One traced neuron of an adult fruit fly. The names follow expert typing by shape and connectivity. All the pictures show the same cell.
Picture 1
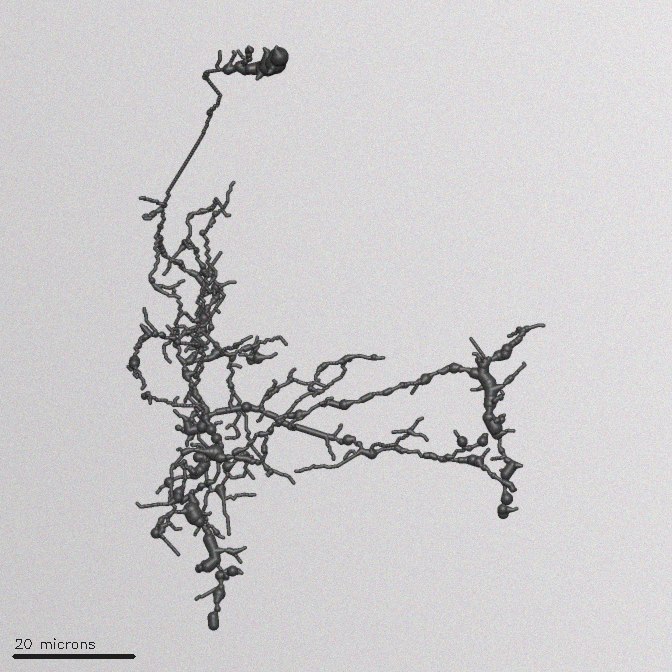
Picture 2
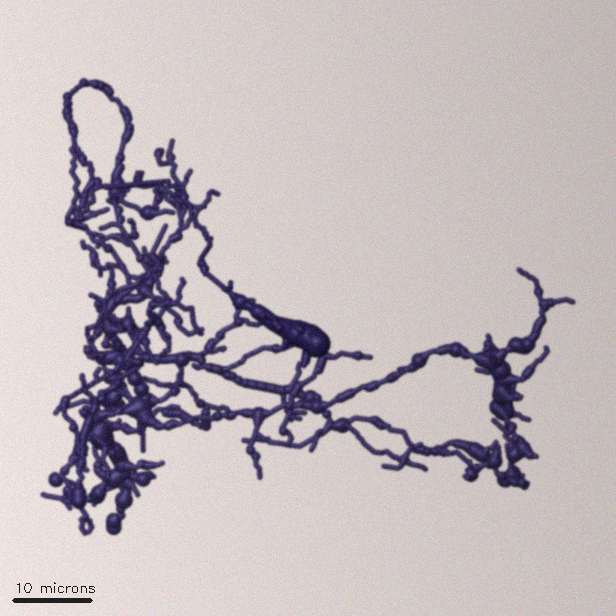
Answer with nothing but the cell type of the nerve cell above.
IN19A079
